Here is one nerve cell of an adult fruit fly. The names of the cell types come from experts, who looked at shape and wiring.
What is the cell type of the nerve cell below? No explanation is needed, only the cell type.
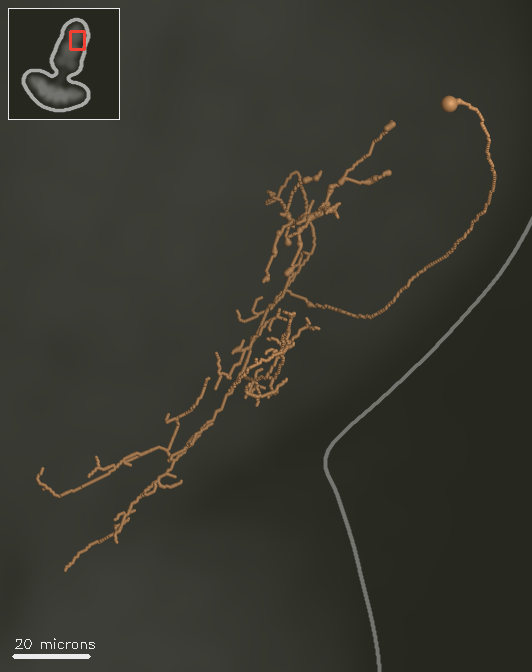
IN09A064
